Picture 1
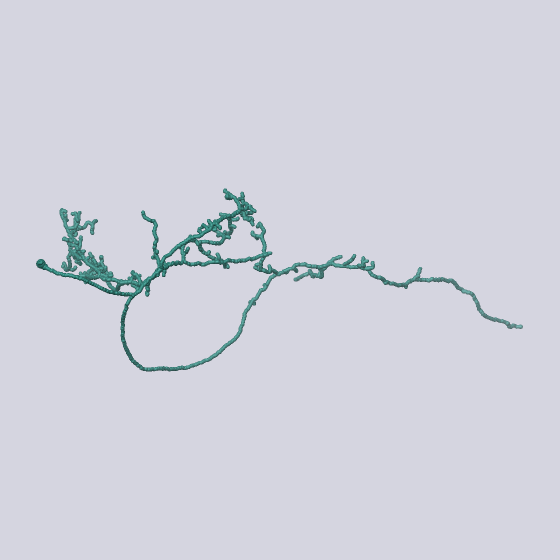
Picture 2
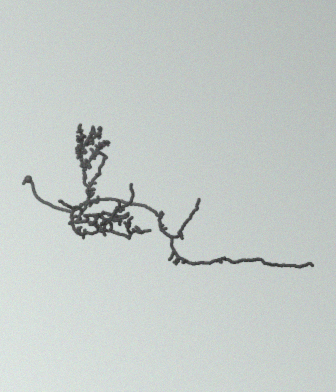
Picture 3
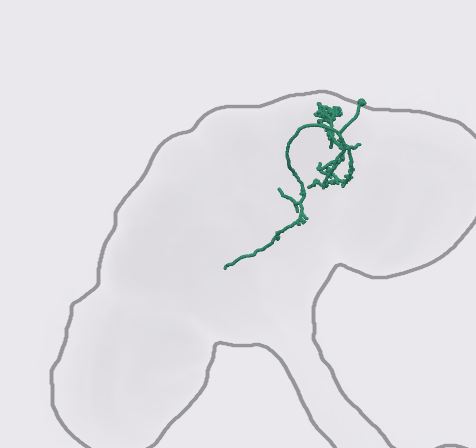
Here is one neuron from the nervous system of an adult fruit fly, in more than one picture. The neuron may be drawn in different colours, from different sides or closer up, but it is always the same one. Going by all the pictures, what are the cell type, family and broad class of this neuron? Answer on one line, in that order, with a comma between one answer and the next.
PLP067, hemilineage SLPav1_medial, central-brain intrinsic neuron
